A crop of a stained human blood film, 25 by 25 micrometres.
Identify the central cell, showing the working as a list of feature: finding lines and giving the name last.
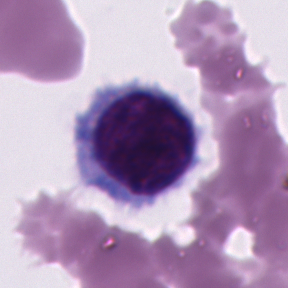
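Outline: roughly round, but ragged and fuzzy at the edge
Chromatin: dense, stained dark purple
Cytoplasm: just a scant blue rim, widest on the lower left
Projections: short, fine ones off the cytoplasmic edge, mostly on the left
Name: hairy cell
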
